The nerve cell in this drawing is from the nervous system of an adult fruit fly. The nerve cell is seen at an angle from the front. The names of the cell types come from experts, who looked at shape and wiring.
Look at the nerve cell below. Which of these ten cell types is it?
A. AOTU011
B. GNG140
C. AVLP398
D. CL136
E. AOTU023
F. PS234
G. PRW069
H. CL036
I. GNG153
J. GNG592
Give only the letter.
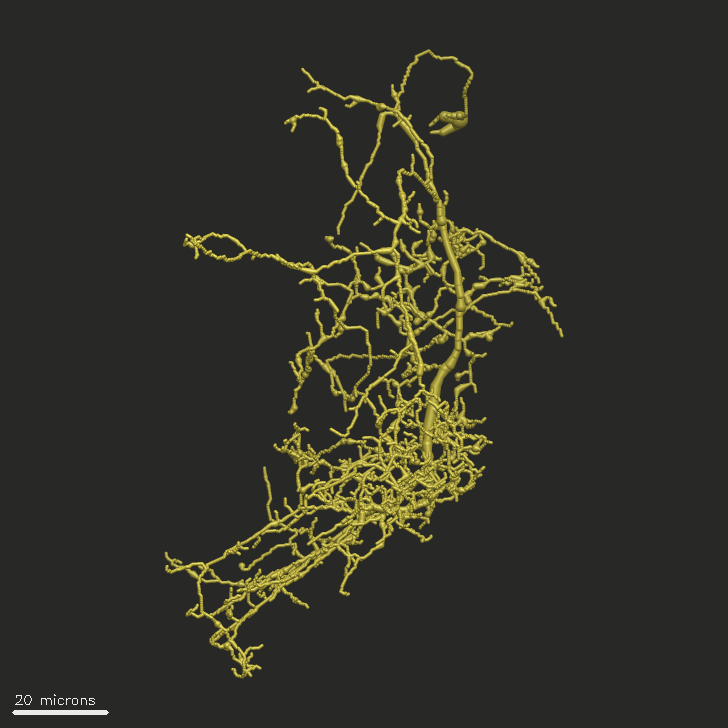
F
